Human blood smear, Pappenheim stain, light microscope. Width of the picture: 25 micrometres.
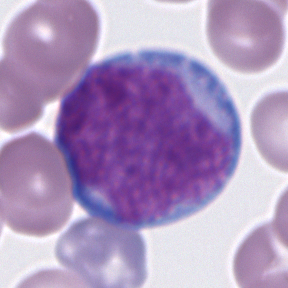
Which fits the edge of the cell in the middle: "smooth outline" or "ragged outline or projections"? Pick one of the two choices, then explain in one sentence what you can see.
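Smooth outline. The cell outline is round and smooth.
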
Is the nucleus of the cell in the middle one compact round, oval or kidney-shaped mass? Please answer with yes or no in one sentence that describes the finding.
Yes, this cell's nucleus is a single compact round, oval or kidney-shaped mass, not band-shaped.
